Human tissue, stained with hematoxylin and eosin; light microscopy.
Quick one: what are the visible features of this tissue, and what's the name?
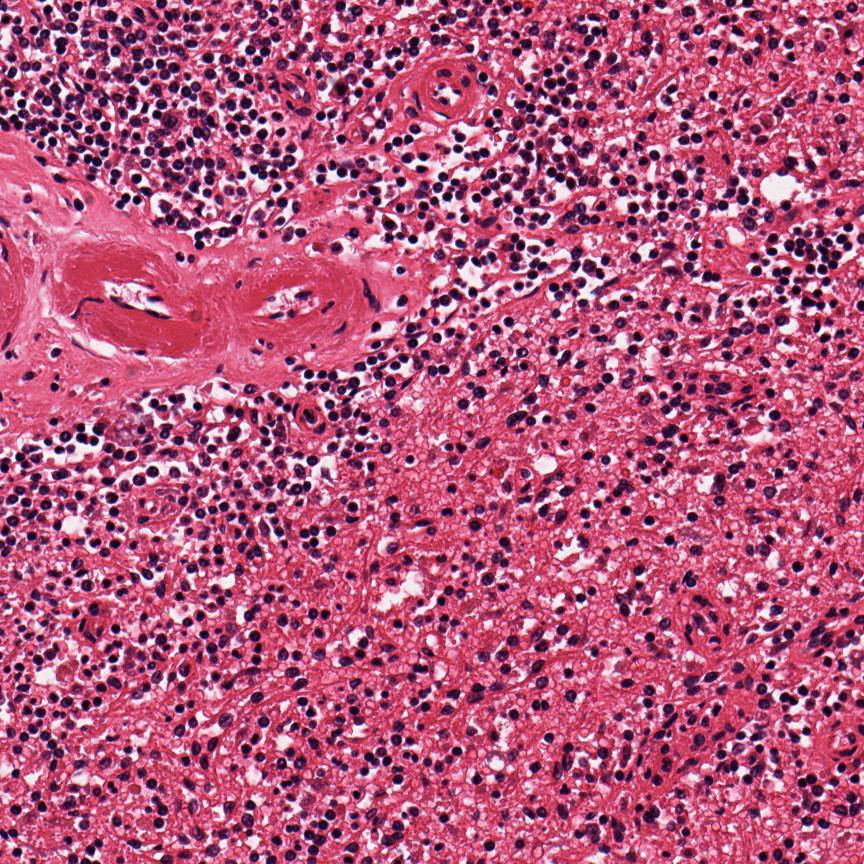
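The field shows two zones: a denser one of small dark nuclei at upper left, and a paler, looser one across the right and lower parts. Arteries have thick, glassy pink walls and narrow slit-like lumens. Around the arterial band crowd small lymphocytes with round, dark, evenly stained nuclei and scant cytoplasm. This tissue is spleen.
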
